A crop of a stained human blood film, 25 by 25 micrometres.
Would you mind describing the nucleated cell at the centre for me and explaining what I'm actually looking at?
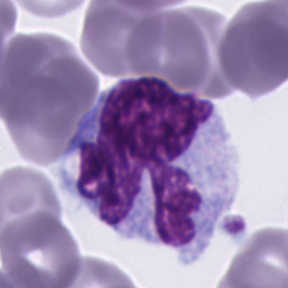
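Outline roughly round. Nucleus: larger upper mass, two lobe-like parts extending downward; no nucleoli visible. Cytoplasm: fine, faint, dust-like lilac granules. Cell: monocyte.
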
